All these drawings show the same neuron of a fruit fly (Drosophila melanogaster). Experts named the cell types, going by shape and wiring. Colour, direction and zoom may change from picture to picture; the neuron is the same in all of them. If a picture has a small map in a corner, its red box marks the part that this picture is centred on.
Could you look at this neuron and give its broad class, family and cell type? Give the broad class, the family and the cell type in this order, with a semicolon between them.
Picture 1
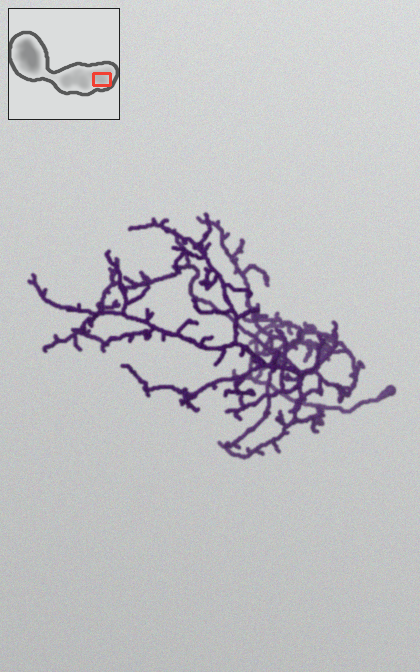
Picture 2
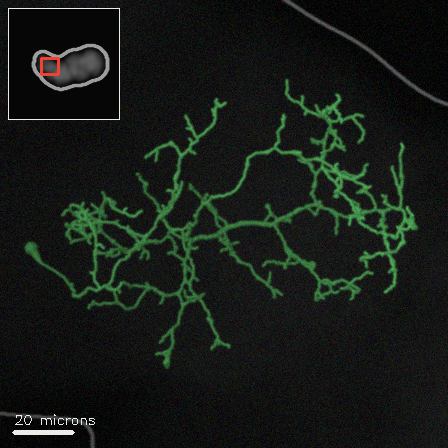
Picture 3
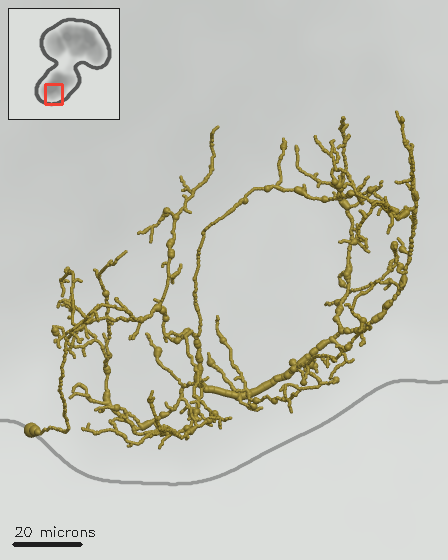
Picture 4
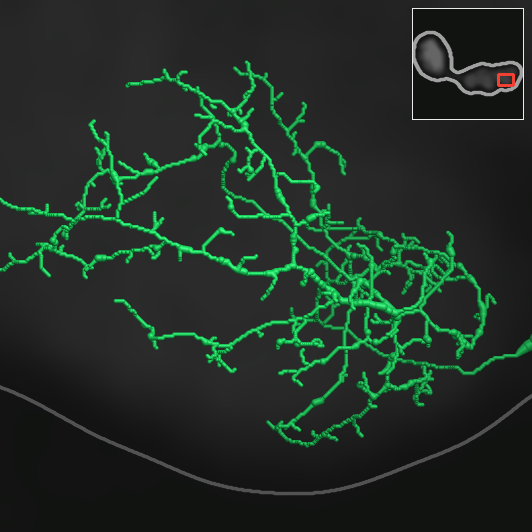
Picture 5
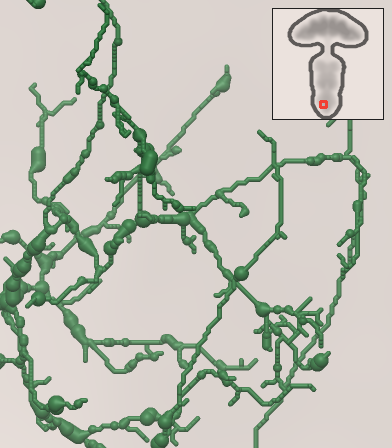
nerve-cord intrinsic neuron; hemilineage 04B; IN04B063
